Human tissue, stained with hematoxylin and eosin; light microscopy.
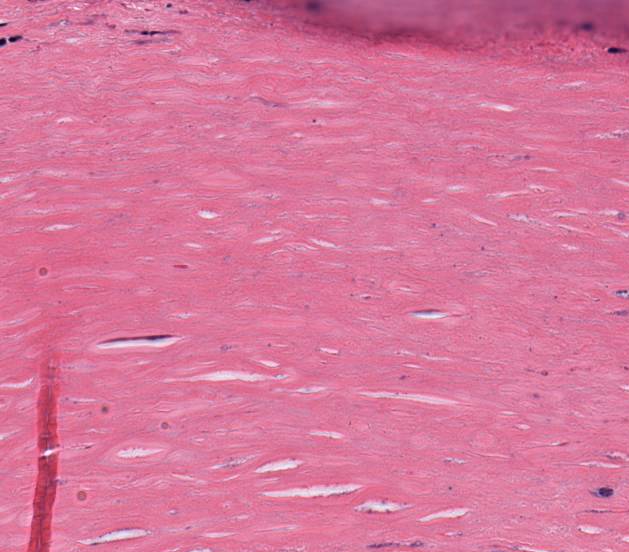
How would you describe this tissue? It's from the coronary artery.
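So, densely packed eosinophilic fibres fill the field, running roughly horizontally in parallel, gently wavy layers. The staining is a fairly uniform bright pink throughout. Nuclei? Sparse, just a few small dark dots among the fibres. And I see no fat cells anywhere.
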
